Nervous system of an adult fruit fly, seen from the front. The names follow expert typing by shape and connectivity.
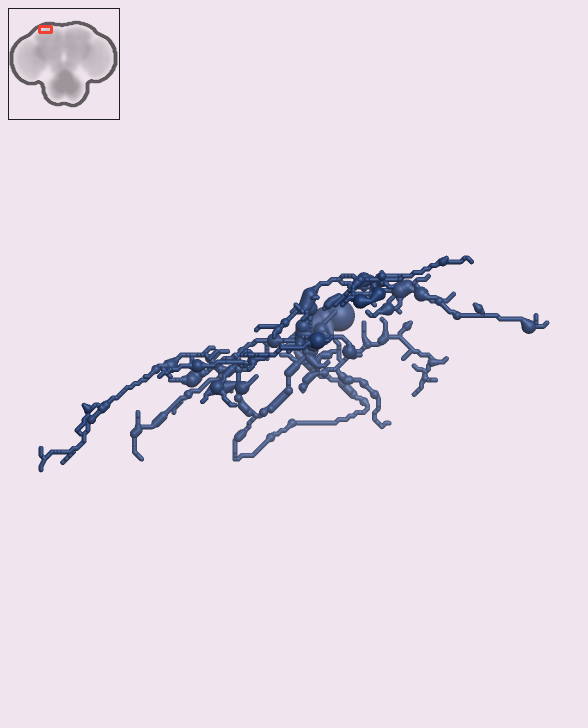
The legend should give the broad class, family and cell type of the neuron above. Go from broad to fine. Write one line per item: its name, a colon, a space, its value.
broad class: central-brain intrinsic neuron
family: hemilineage LHd2
cell type: CB1154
